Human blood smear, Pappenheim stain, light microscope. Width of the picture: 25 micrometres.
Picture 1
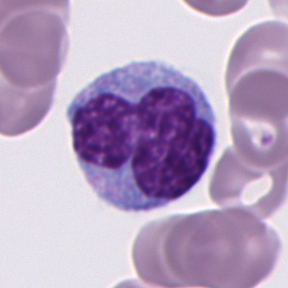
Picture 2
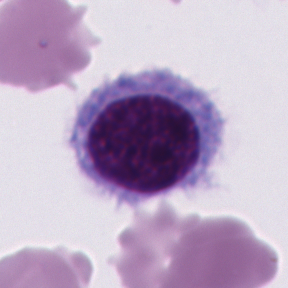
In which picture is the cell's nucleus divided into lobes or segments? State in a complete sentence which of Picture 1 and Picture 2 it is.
The nucleus of the cell in picture 1 consists of two or more lobes.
